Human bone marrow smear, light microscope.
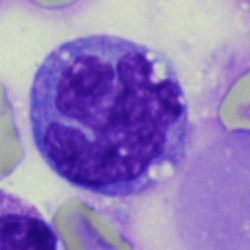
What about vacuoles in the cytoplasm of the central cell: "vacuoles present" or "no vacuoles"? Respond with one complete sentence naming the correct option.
Among the contents of its cytoplasm are one or more clear vacuoles.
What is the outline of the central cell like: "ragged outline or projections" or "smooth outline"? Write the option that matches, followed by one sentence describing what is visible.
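Smooth outline. The cell outline is round and smooth.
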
